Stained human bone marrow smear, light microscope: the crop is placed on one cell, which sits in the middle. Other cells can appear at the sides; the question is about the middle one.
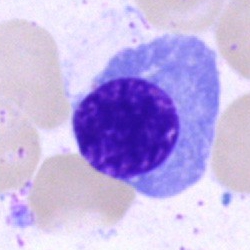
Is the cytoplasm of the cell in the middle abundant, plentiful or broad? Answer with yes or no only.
Yes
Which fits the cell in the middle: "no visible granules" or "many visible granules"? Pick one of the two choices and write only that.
No visible granules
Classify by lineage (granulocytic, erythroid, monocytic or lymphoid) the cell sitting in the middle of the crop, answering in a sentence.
Classified by lineage, the middle cell is erythroid.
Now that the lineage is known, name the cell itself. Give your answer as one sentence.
The cell in the middle of this crop is an erythroblast.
